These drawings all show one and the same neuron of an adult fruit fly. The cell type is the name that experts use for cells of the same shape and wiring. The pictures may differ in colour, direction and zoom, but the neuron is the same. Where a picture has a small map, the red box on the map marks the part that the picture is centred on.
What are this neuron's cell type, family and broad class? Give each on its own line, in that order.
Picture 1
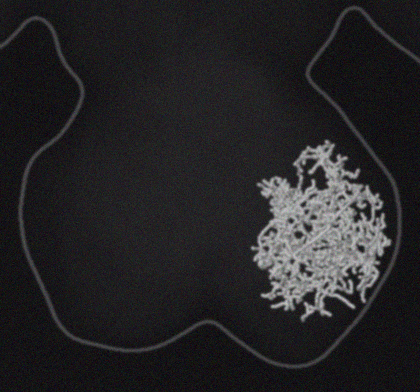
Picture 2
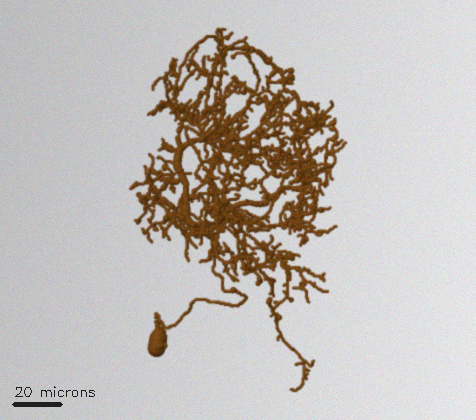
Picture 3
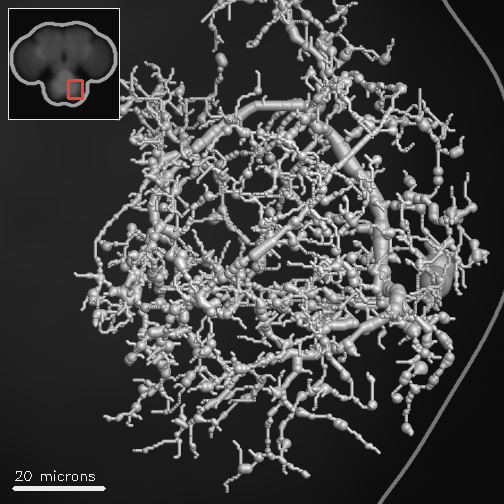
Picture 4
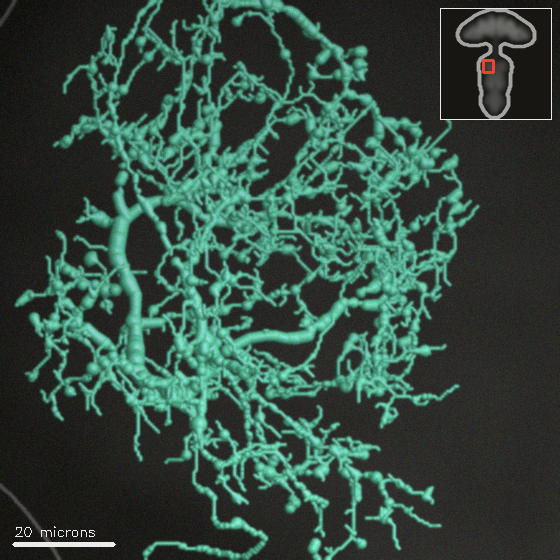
IN03A006
hemilineage 03A
nerve-cord intrinsic neuron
